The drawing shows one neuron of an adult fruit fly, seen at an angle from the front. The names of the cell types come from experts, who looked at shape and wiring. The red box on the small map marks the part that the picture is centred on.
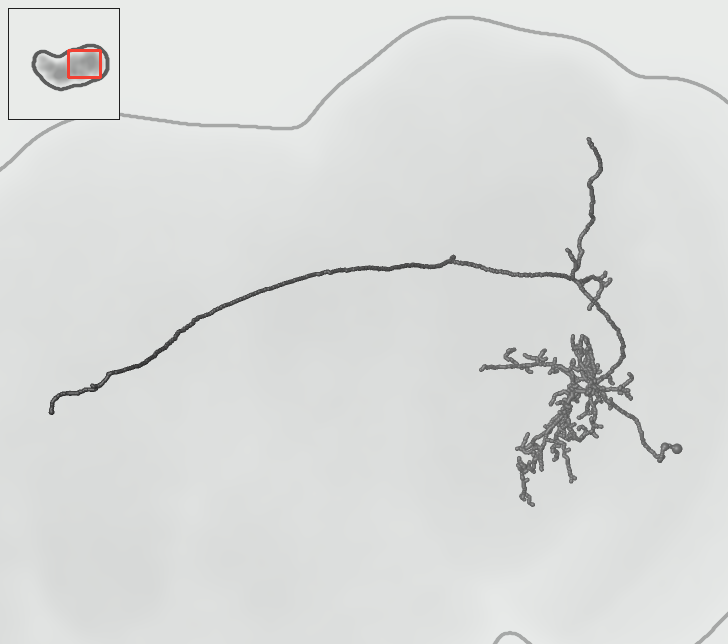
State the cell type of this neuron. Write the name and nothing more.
CB4116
